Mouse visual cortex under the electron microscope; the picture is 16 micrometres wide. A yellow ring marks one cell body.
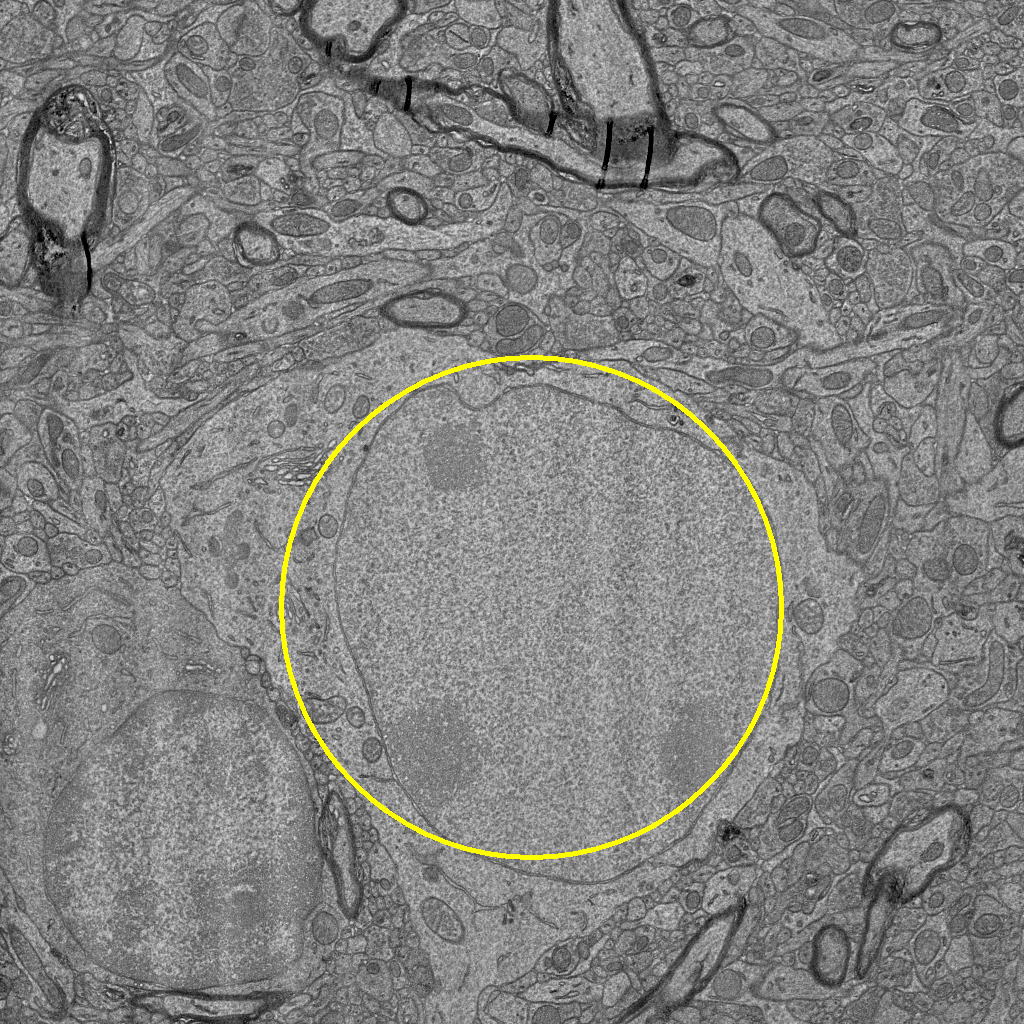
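Excitatory neuron with a large, roundish nucleus whose whole outline lies within the picture. The nuclear envelope is mostly smooth, dipping shallowly once at the top. Finely granular, evenly spread chromatin carries several soft darker patches. Pale cytoplasm forms a thin rim, wider on the left.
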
